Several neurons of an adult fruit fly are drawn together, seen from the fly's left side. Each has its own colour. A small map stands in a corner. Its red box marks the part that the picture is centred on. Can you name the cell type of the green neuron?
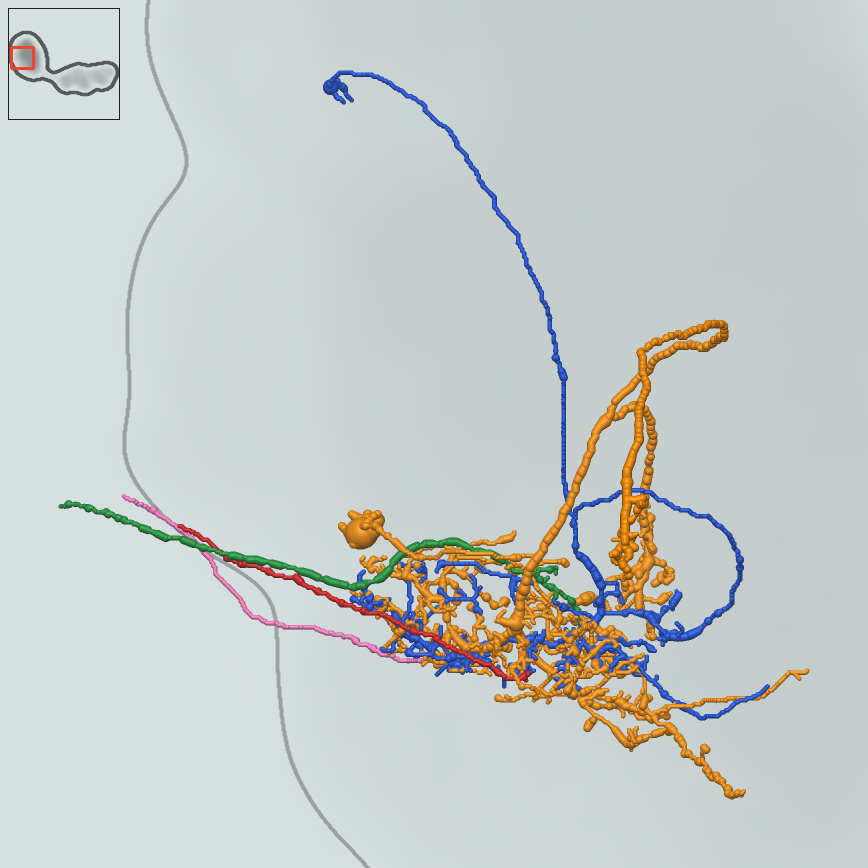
JO-B1_c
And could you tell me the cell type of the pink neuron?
JO-B1_b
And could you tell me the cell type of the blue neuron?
SAD001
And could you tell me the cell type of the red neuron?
JO-B1_a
